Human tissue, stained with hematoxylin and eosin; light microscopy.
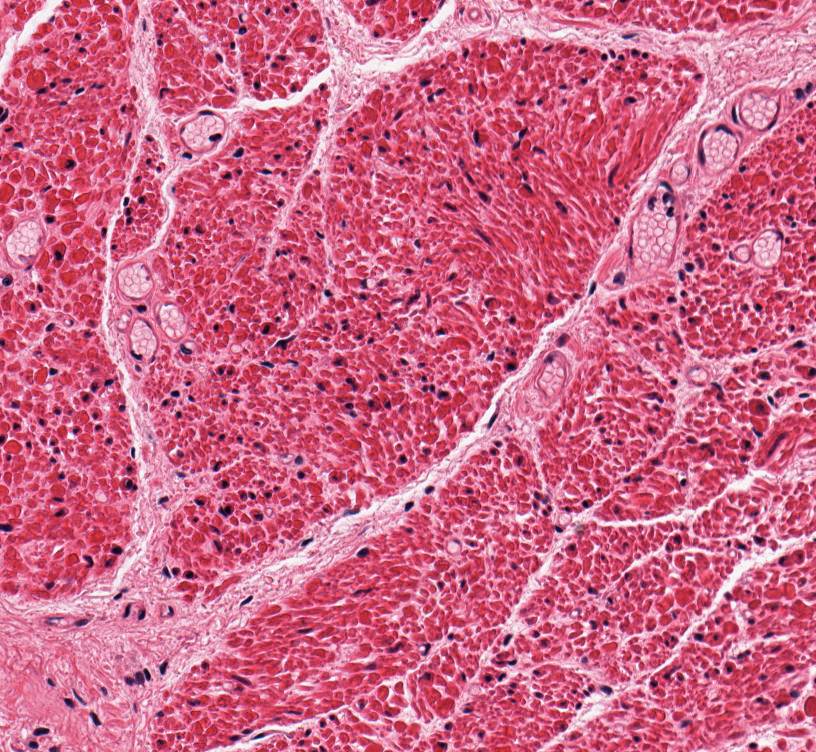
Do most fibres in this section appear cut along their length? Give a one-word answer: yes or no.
No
